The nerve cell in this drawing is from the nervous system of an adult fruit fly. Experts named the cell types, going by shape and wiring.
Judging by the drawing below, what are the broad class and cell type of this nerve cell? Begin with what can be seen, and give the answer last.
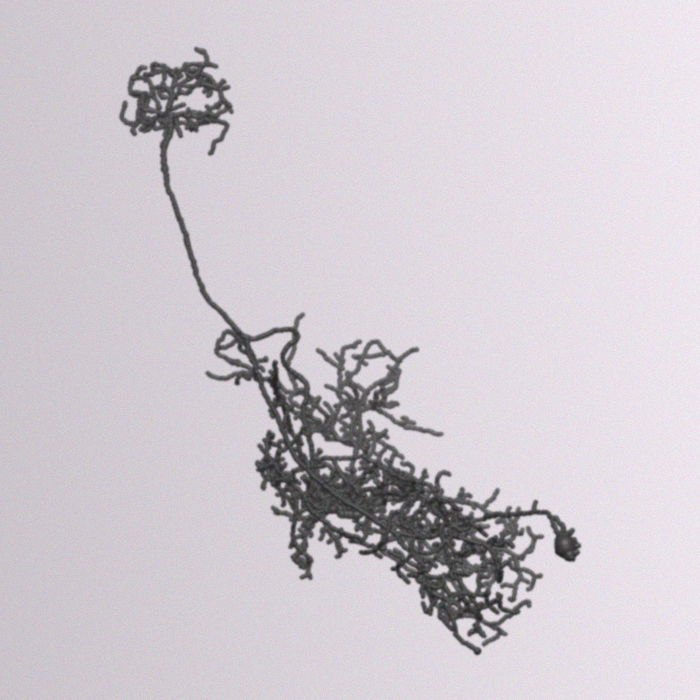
The cell body can be seen at the lower right of the picture. More than a hundred branch ends can be seen. This is a central-brain intrinsic neuron. It is of cell type AOTU035.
